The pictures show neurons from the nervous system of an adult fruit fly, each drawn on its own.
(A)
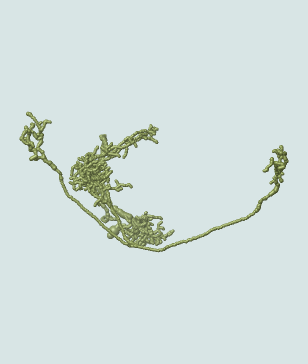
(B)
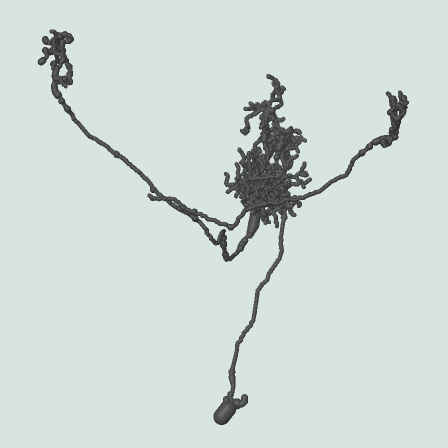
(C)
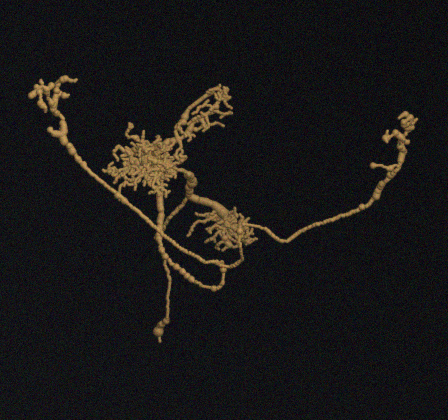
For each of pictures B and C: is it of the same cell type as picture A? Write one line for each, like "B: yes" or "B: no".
B: yes
C: yes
